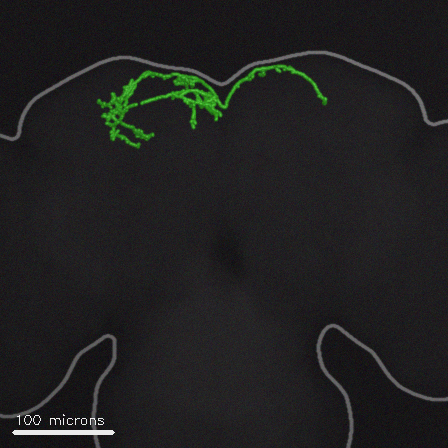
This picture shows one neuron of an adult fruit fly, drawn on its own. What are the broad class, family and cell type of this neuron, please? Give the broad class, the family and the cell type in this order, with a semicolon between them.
central-brain intrinsic neuron; hemilineage SMPad1; SMP703m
